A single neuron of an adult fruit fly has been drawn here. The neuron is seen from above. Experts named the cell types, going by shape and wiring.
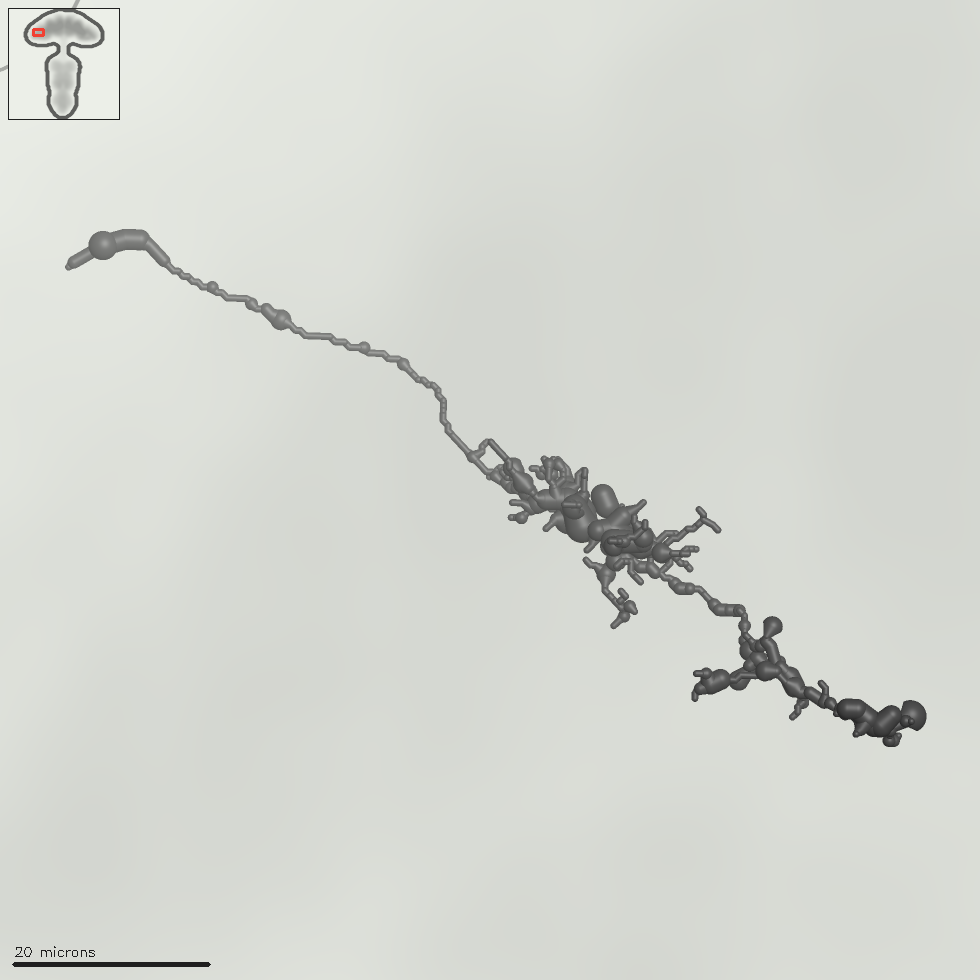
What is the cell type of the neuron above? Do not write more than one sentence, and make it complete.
The cell type designation of this neuron is Mi4.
